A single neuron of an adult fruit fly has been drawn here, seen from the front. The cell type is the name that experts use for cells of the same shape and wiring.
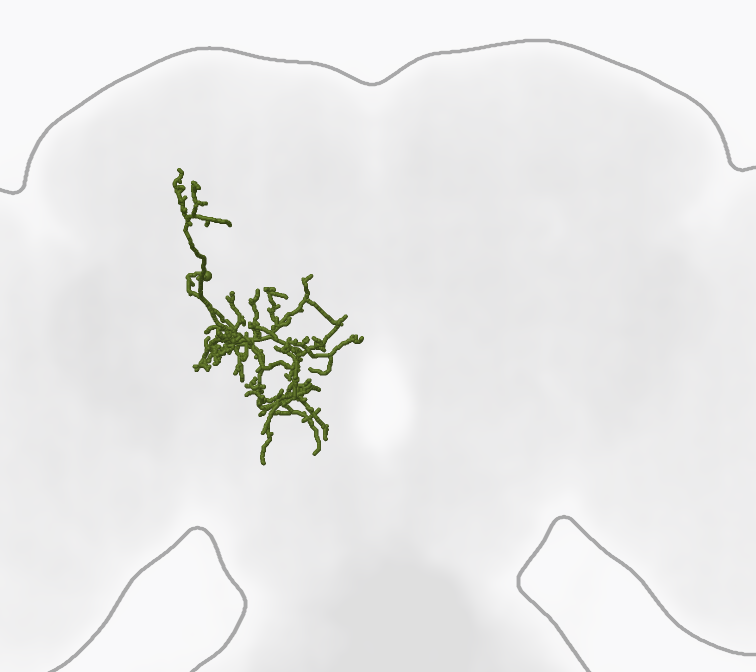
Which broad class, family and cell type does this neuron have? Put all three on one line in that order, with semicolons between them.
central-brain intrinsic neuron; hemilineage DL1_ventral; AOTU052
